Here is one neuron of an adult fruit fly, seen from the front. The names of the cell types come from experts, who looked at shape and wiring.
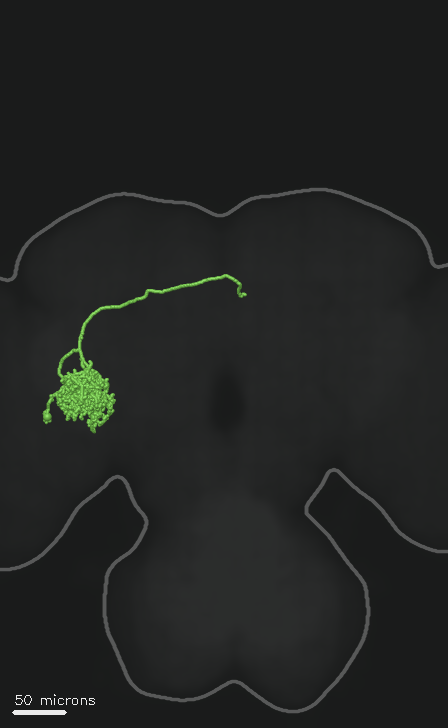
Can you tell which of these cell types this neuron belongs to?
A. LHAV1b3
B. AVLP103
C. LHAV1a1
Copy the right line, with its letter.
B. AVLP103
